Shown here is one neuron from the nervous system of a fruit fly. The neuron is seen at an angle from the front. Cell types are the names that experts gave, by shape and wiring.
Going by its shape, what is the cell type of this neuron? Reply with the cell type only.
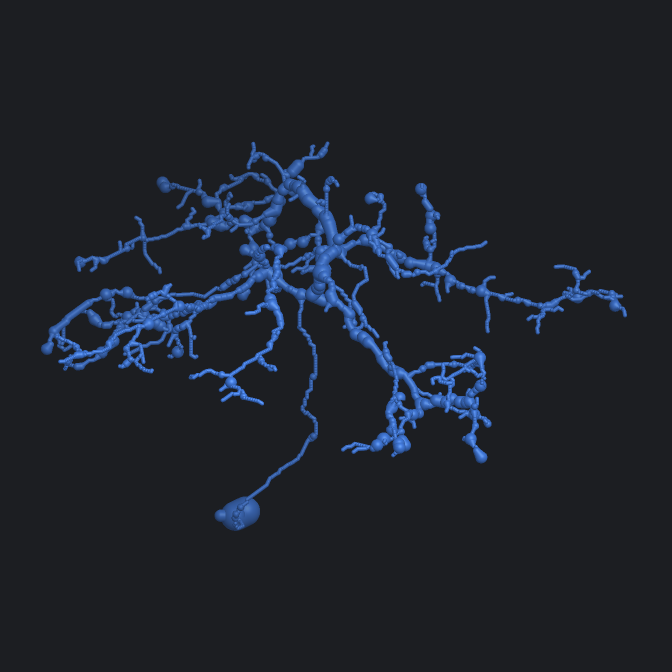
IN00A061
